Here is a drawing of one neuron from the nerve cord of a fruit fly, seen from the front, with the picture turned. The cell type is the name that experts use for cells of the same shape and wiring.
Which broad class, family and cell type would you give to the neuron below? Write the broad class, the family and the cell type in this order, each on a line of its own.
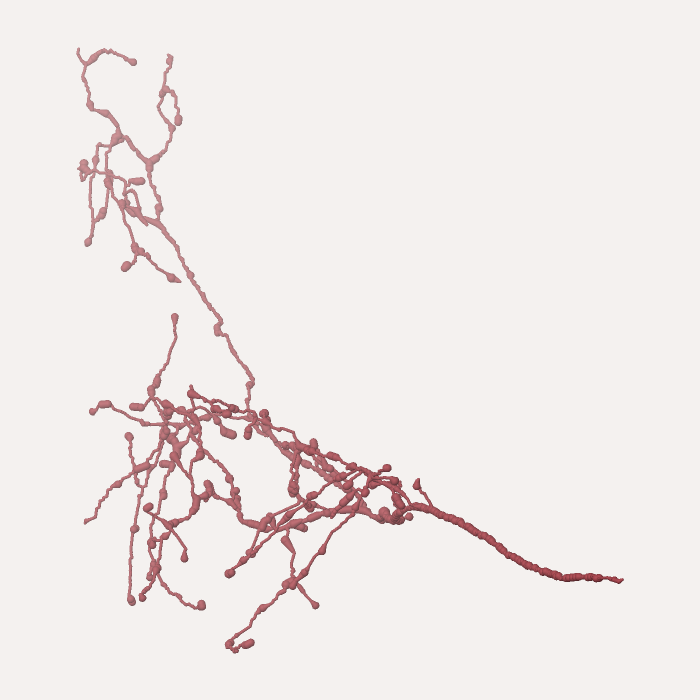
descending neuron
hemilineage VLPl&p2_posterior
DNp66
